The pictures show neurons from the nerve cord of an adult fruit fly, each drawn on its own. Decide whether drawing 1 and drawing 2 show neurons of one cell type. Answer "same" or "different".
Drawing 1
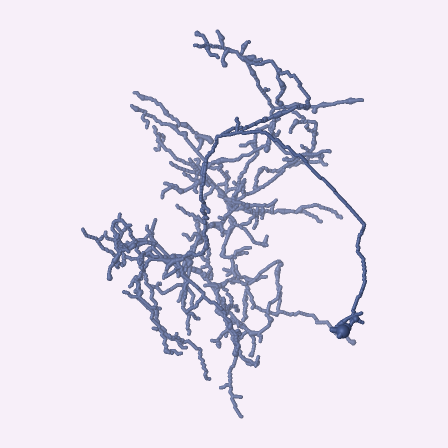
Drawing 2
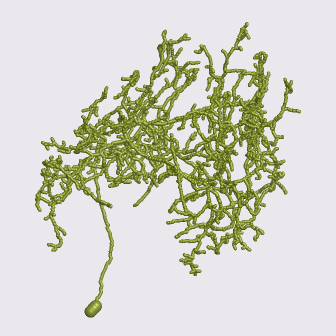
same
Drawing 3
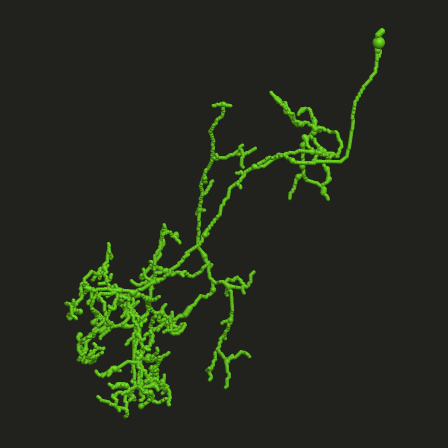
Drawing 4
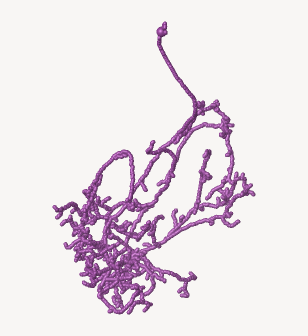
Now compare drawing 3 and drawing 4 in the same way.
same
